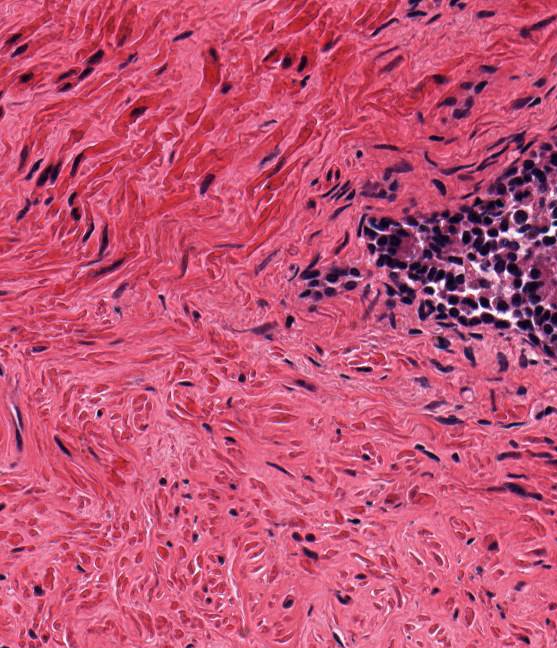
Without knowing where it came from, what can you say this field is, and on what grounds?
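This field is largely fibromuscular stroma. In the lower half fibres form small interlacing bundles, many cut across into short rounded or whorled profiles.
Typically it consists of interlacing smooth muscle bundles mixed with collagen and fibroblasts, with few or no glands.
Here no glands, ducts or tubules appear. Slender, elongated dark spindle cell nuclei lie singly, spaced apart in the pink matrix.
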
